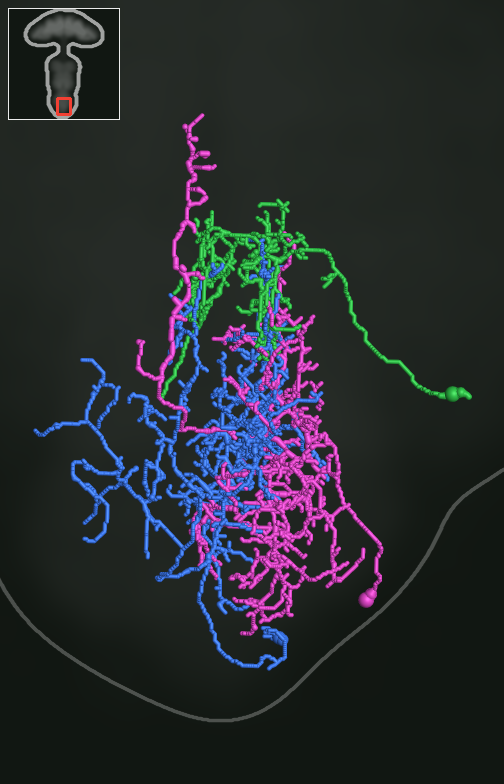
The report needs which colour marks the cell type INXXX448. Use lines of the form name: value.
colour: green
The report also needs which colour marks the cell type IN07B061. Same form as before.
colour: magenta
